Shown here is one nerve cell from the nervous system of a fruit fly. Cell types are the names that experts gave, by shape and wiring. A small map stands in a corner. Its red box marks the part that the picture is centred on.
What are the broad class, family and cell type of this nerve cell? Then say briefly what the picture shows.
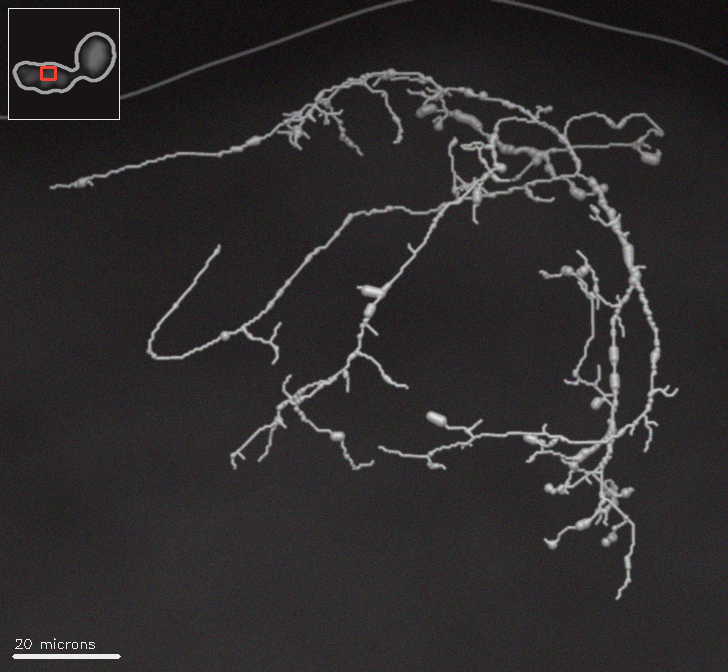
Its broad class is nerve-cord intrinsic neuron. The family is hemilineage 11B. The cell type is IN11B015. No cell body is drawn. By the scale bar it is about 120 microns wide in this view. Dozens of branch ends can be seen.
